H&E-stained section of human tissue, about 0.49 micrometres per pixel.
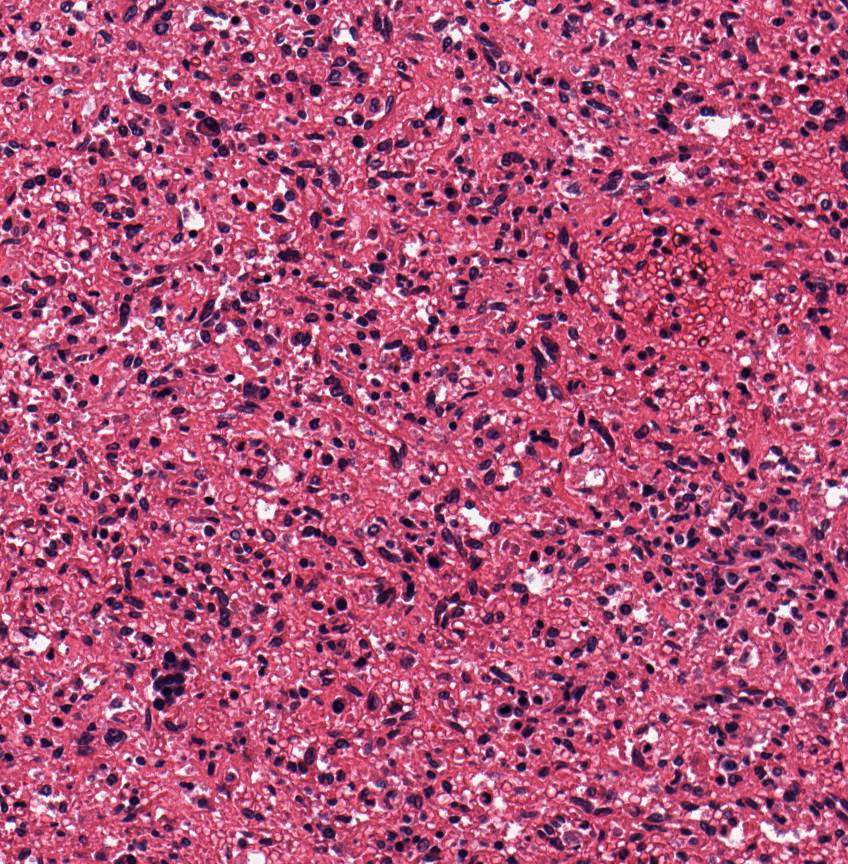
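Spleen, H&E: the whole field is one diffuse, densely cellular sheet, with no glands, follicles or layered arrangement. Small round dark nuclei mix with elongated spindle-shaped nuclei throughout, and at lower left a small group of crowded dark nuclei stands out. No epithelium or fat cells anywhere.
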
